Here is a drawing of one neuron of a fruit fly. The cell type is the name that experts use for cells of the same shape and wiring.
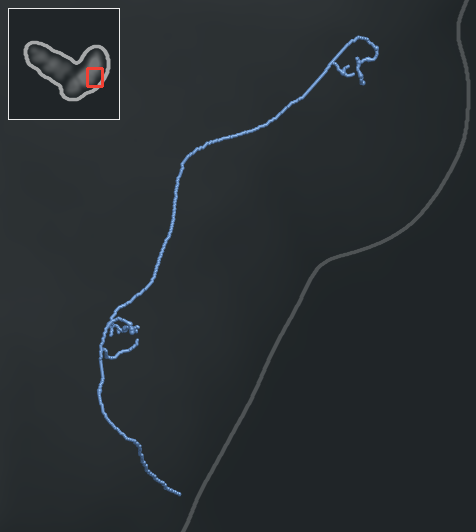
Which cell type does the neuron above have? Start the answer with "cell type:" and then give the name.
cell type: ORN_DL1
